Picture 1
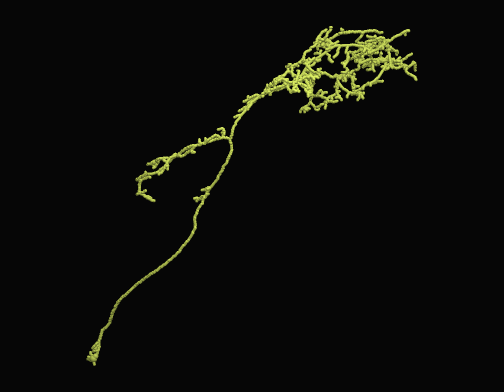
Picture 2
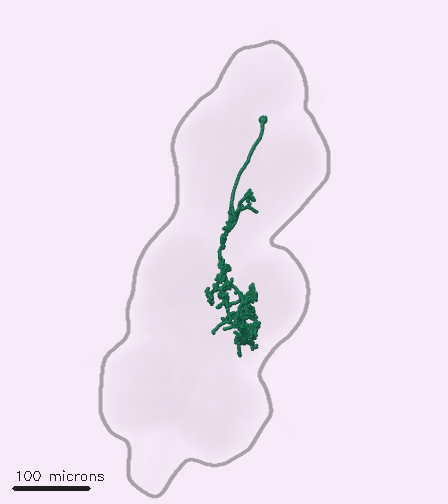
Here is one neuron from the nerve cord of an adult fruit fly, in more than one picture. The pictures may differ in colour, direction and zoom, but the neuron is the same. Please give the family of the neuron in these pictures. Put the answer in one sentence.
The family is hemilineage 06B.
